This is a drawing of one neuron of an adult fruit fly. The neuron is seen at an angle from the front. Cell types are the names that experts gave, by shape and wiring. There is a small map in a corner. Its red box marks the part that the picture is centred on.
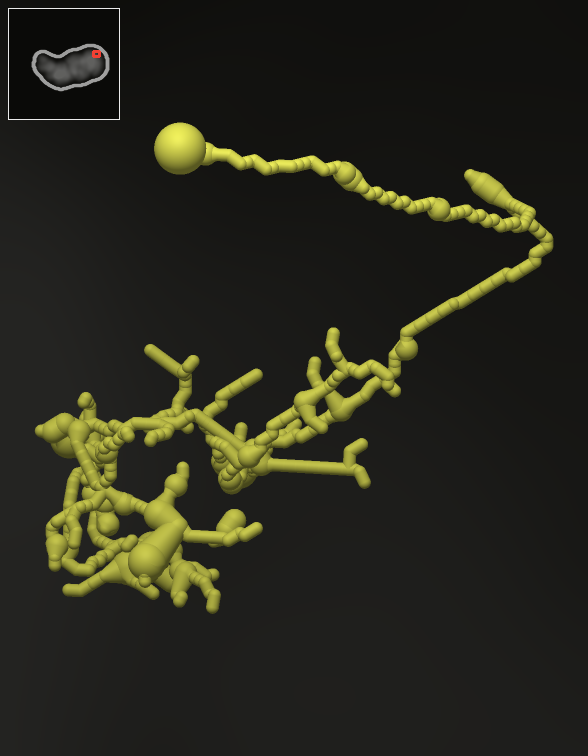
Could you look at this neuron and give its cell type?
Cm4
